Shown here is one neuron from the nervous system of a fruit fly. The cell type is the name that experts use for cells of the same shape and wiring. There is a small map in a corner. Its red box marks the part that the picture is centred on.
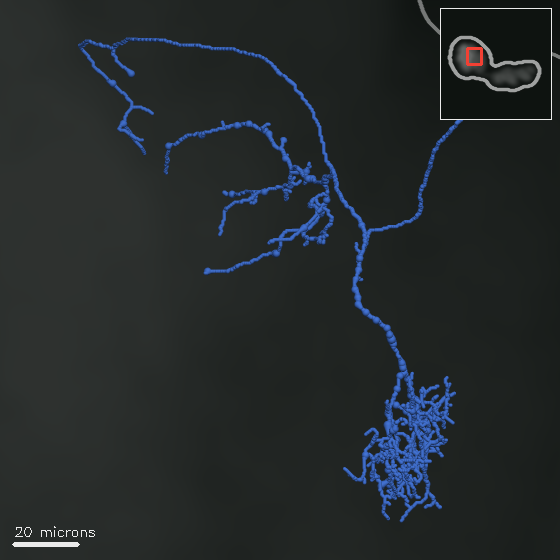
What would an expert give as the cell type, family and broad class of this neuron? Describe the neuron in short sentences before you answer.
By the scale bar it is about 150 microns tall in this view. The picture shows dozens of branch ends. The cell type is LC36. The family is hemilineage VPNp&v1_posterior. Its broad class is visual projection neuron.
